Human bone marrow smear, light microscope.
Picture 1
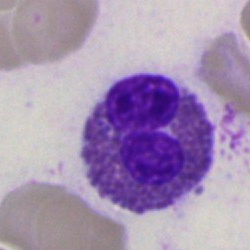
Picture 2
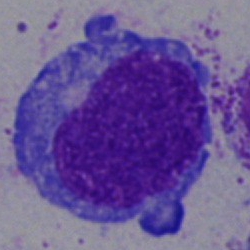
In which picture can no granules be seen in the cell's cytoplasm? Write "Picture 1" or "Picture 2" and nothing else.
Picture 2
